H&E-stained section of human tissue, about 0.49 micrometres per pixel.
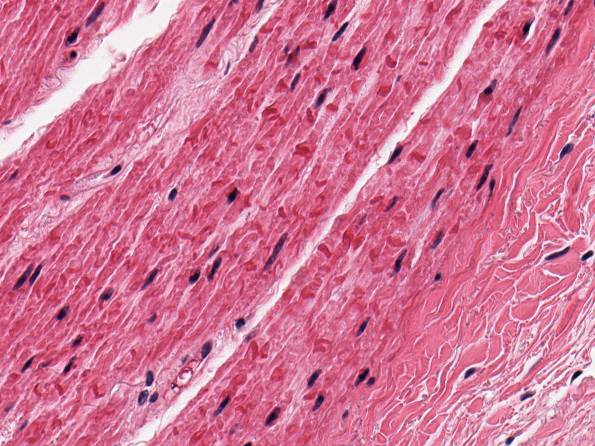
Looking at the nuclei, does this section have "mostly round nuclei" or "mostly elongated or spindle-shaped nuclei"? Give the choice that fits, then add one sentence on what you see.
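Mostly elongated or spindle-shaped nuclei. The nuclei are dark purple, elongated and lie with their long axes along the bands.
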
